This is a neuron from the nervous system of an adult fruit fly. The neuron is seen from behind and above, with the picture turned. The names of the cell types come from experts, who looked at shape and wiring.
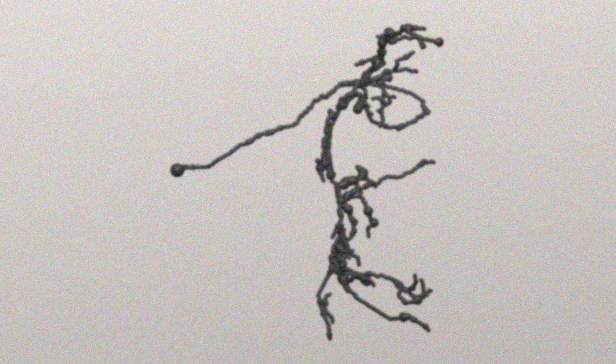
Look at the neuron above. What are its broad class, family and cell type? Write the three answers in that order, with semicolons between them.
central-brain intrinsic neuron; hemilineage LHl4_dorsal; CB3729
